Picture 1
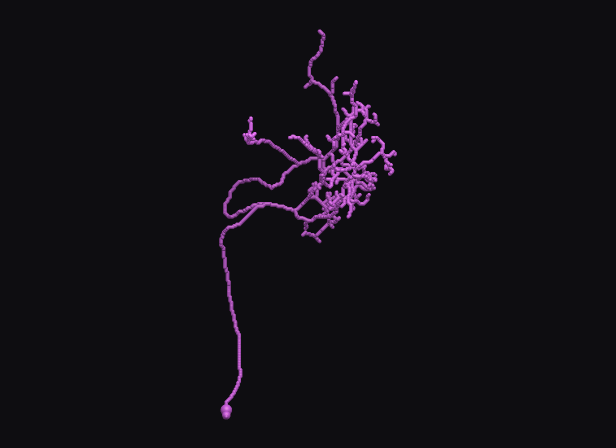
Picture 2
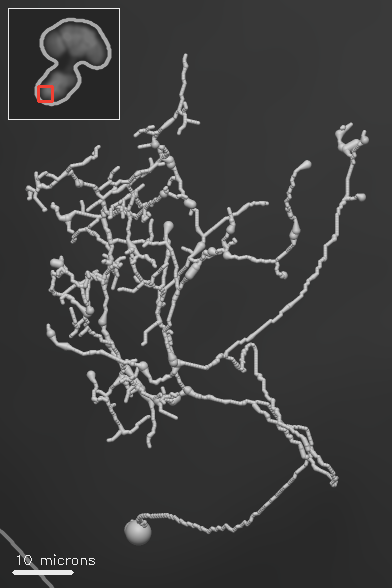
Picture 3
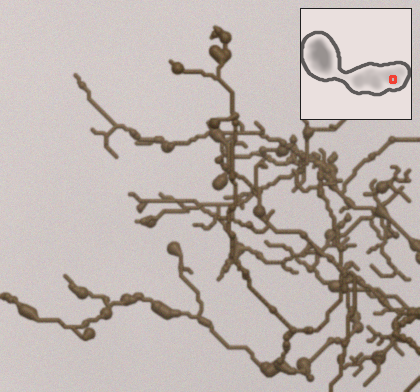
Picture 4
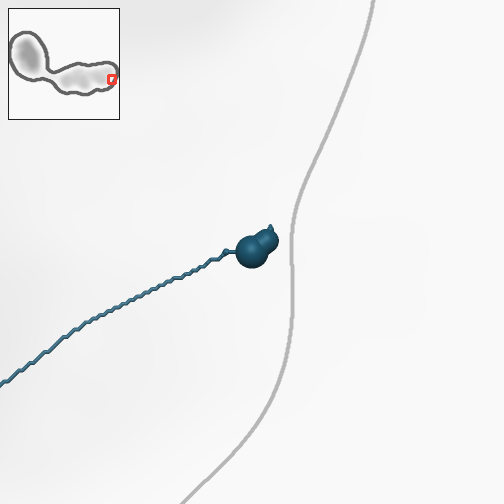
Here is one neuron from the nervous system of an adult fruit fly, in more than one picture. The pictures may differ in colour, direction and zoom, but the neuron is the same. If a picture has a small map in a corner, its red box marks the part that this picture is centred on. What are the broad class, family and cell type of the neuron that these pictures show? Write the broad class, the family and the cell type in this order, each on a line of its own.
nerve-cord intrinsic neuron
hemilineage 01B
IN01B050_a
